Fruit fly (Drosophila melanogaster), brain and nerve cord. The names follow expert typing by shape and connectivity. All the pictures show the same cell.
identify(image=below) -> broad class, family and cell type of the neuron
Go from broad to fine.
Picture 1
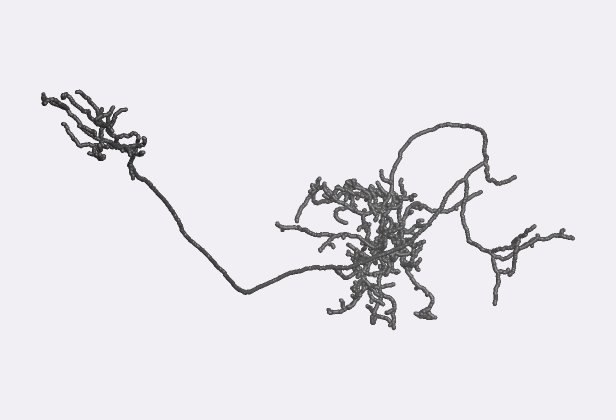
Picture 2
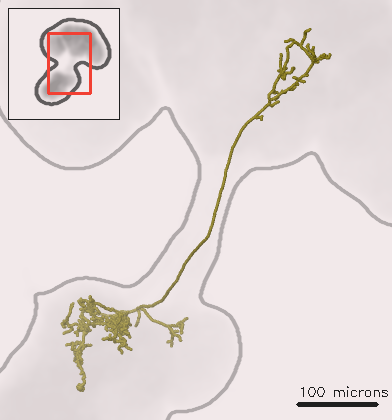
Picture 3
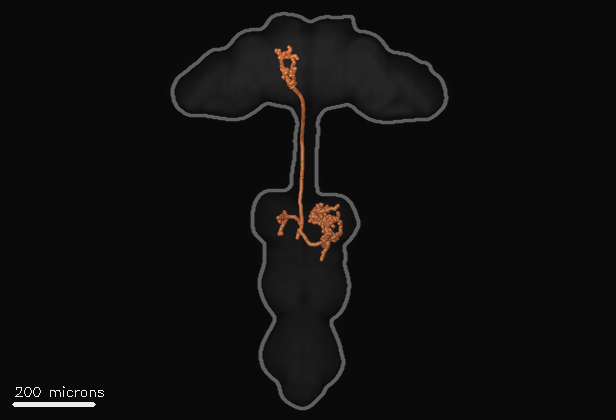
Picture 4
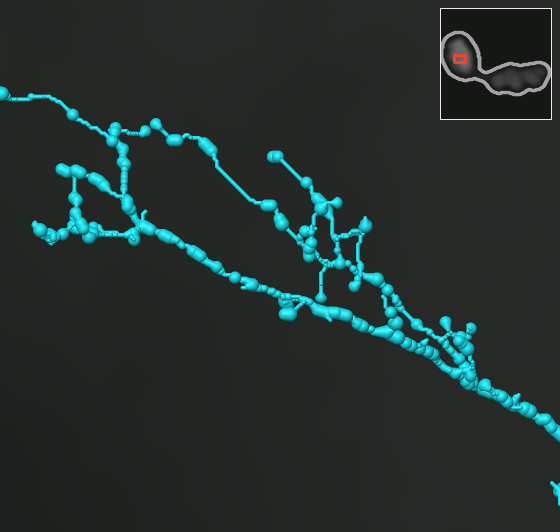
ascending neuron; hemilineage 06A; AN06A015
